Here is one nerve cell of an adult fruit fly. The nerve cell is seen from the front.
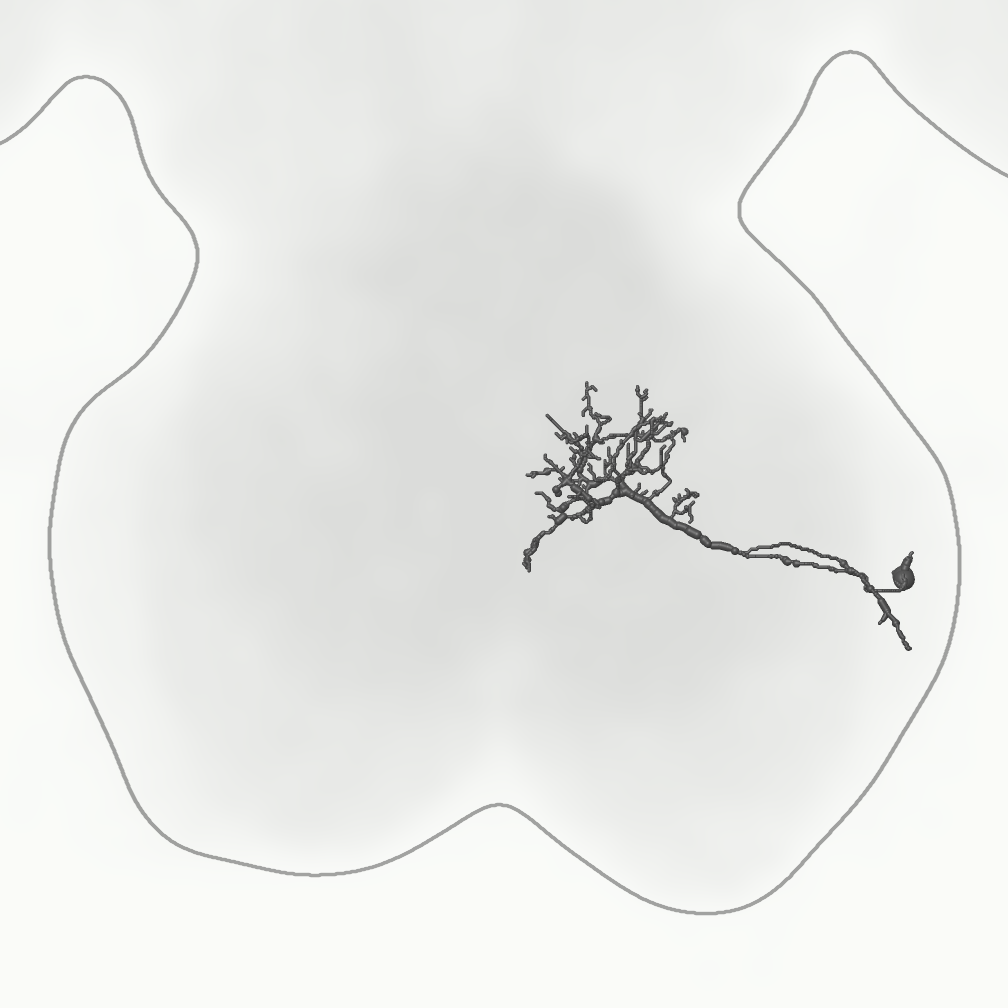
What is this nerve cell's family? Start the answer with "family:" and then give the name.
family: hemilineage 21A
